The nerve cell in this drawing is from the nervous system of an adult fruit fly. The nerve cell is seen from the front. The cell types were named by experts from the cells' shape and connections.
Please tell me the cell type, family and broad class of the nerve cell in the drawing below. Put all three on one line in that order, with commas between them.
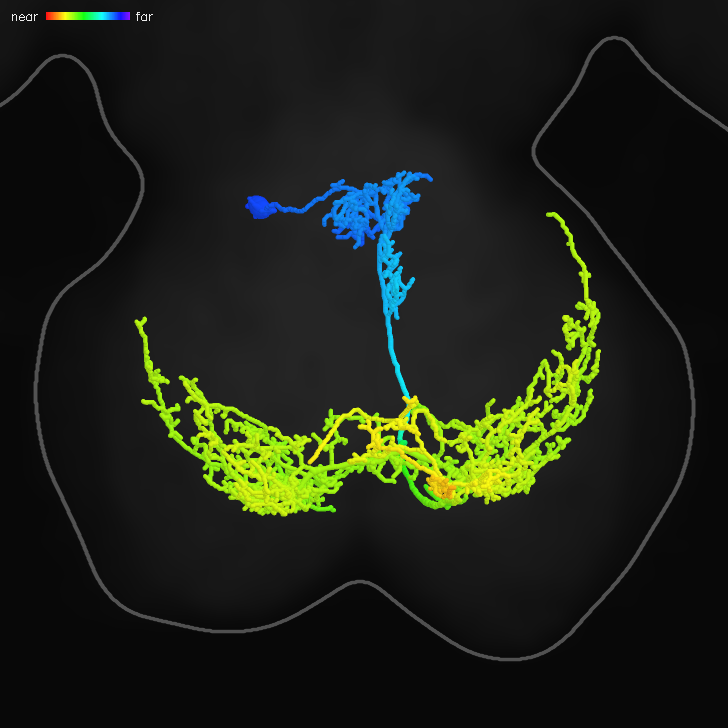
IN05B028, hemilineage 05B, nerve-cord intrinsic neuron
